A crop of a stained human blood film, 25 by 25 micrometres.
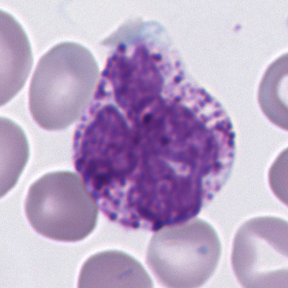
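Basophil in a stained blood smear; begin with its dark purple granules. Notice that they lie over the nucleus as well as over the cytoplasm. They are scattered, so pale cytoplasm shows between them. Finally, at the top edge, a pale bleb without granules projects from the cell.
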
